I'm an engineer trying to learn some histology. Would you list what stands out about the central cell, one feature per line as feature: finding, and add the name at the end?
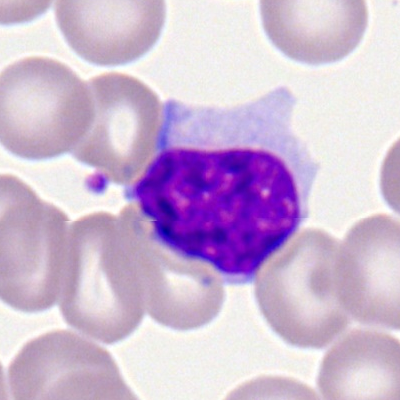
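Chromatin: dark purple, coarsely clumped
Nucleoli: none visible
Cytoplasm: pale blue, lying mainly above the nucleus
Outline: irregular, angular corners along the upper edge
Name: lymphocyte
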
